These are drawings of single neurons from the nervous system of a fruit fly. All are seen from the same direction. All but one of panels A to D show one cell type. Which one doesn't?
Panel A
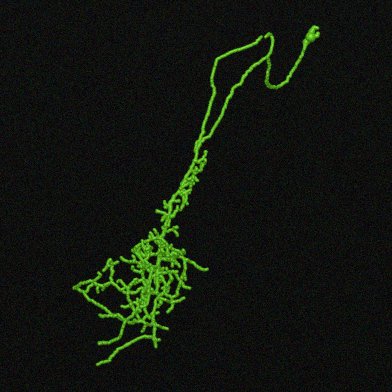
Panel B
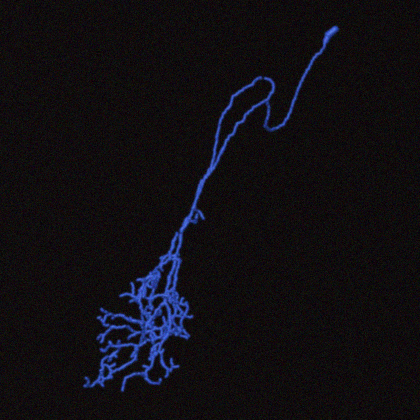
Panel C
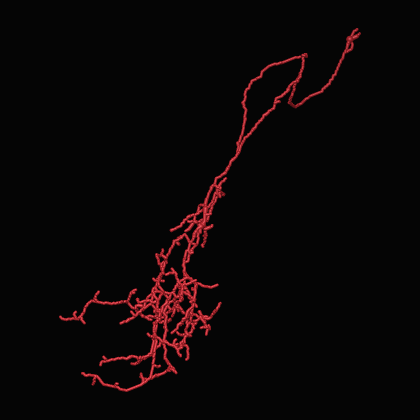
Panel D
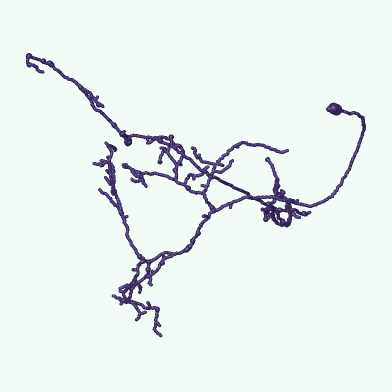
Panel D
